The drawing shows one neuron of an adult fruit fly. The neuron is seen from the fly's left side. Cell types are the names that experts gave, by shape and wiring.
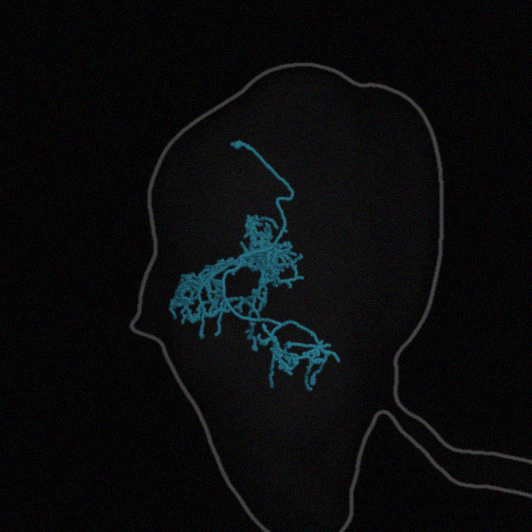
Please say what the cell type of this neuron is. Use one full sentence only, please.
The cell type CL211 is the type of this neuron.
